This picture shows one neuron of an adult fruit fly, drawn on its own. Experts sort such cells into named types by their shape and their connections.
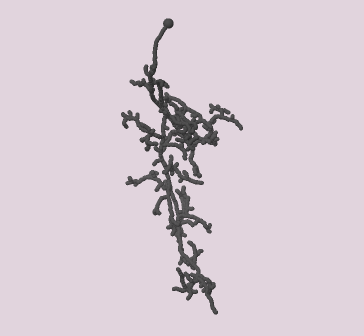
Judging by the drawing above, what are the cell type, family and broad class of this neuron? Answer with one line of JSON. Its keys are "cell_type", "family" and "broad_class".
{"cell_type": "IN20A.22A054", "family": "hemilineage 20A.22A", "broad_class": "nerve-cord intrinsic neuron"}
